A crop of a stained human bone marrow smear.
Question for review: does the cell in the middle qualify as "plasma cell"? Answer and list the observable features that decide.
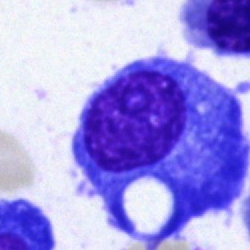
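Start with the cytoplasm: there is plenty of it, and it stains a deep blue, which goes with plasma cell rather than erythroblast.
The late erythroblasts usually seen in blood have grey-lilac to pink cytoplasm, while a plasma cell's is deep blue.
Next, the cytoplasm shows no distinct granules. The outline is irregular, with small bumps along the lower left edge. So yes, plasma cell fits.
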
